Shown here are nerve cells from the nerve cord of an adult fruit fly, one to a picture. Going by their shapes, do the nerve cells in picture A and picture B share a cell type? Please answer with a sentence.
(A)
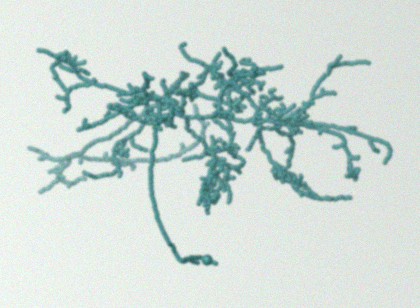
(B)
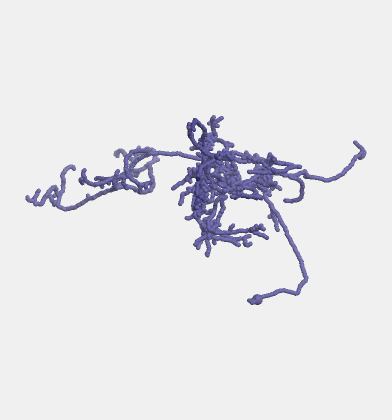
They are of different cell types.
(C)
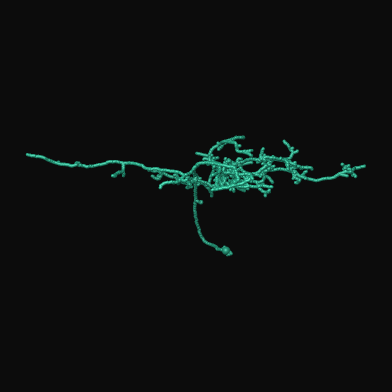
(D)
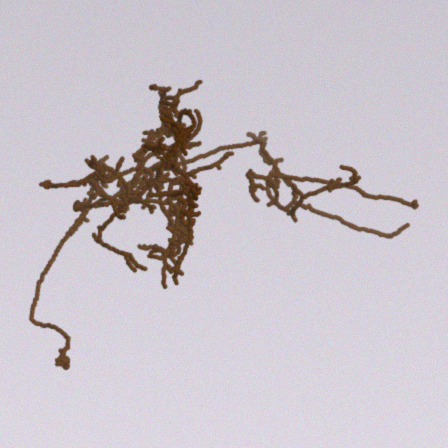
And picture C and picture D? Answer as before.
They are of the same cell type.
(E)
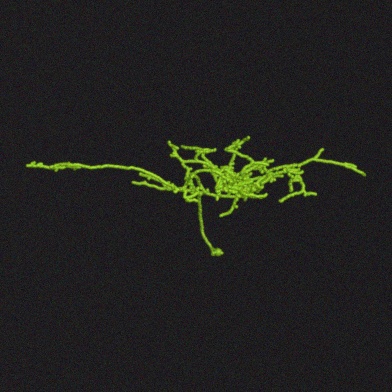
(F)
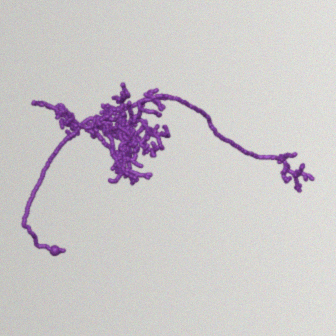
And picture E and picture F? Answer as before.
They are of different cell types.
